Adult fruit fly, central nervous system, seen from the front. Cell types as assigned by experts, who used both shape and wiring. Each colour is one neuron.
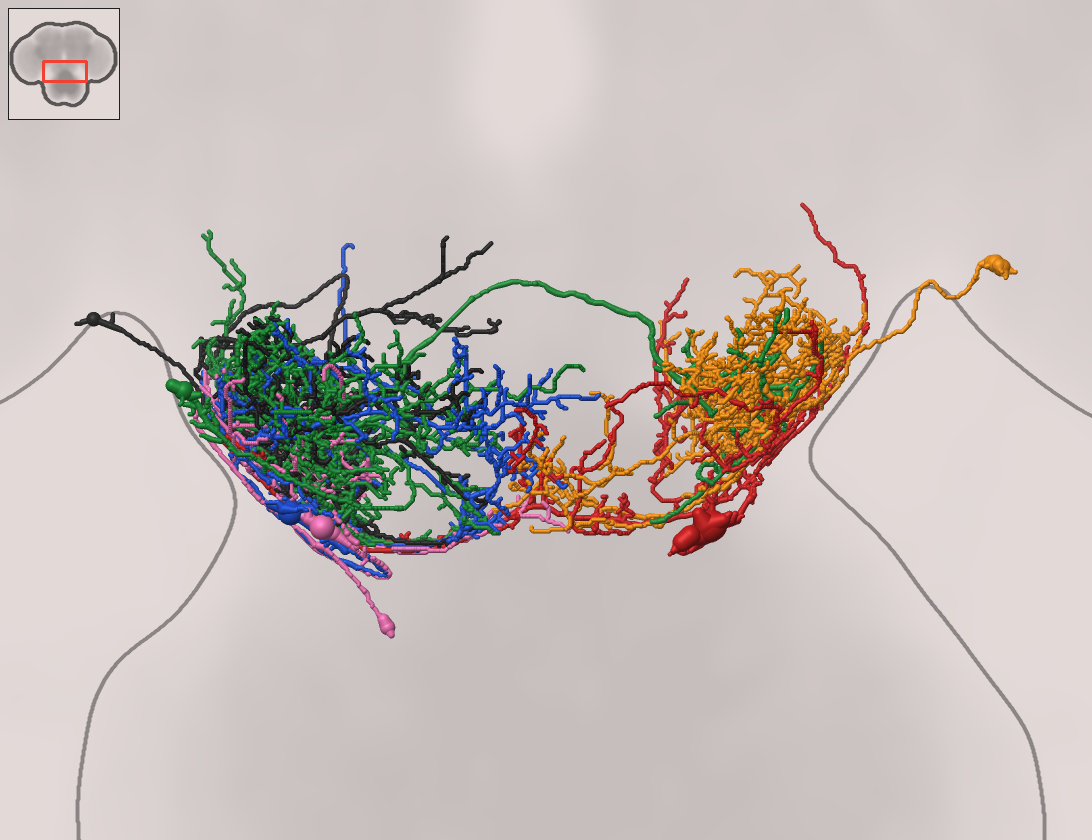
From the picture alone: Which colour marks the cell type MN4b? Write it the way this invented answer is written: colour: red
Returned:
colour: blue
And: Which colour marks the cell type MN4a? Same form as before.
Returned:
colour: pink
